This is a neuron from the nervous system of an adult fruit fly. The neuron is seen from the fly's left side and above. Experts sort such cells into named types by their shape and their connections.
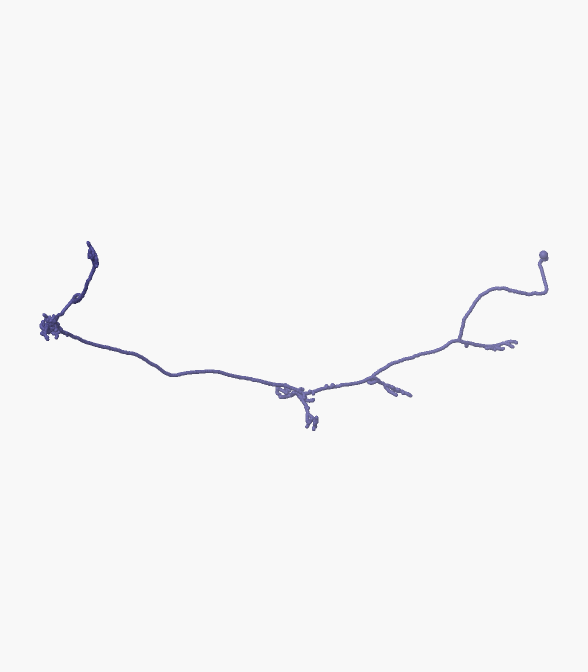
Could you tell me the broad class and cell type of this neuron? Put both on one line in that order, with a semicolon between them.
ascending neuron; ANXXX296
